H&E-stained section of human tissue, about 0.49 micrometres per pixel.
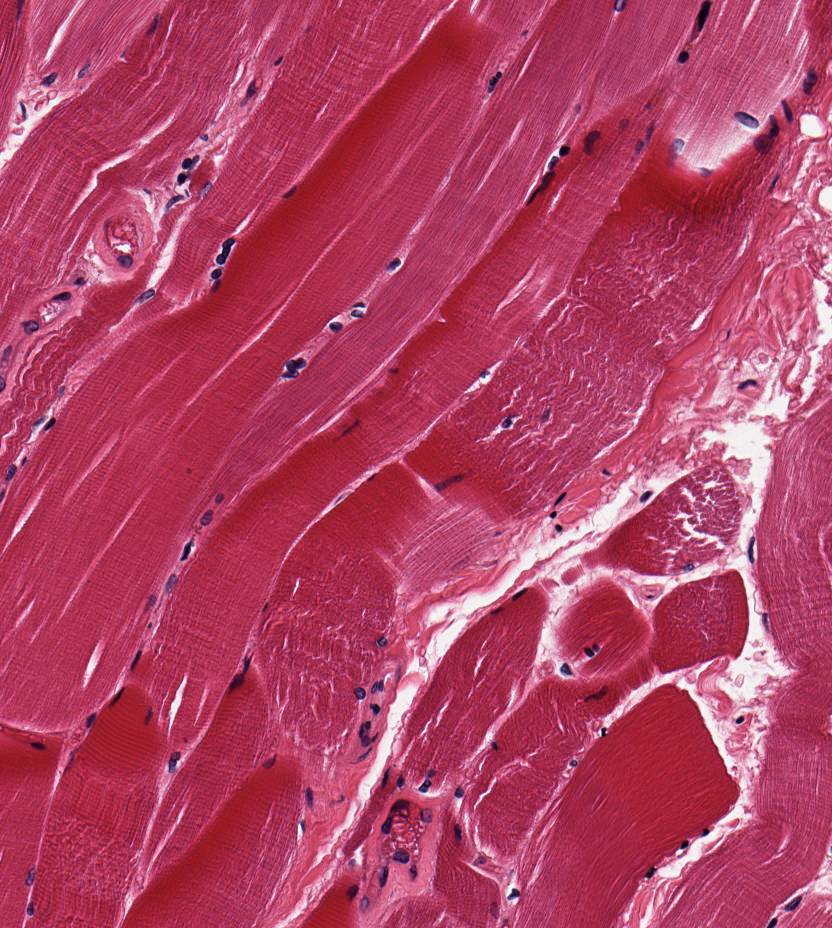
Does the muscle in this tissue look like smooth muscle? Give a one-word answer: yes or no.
No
